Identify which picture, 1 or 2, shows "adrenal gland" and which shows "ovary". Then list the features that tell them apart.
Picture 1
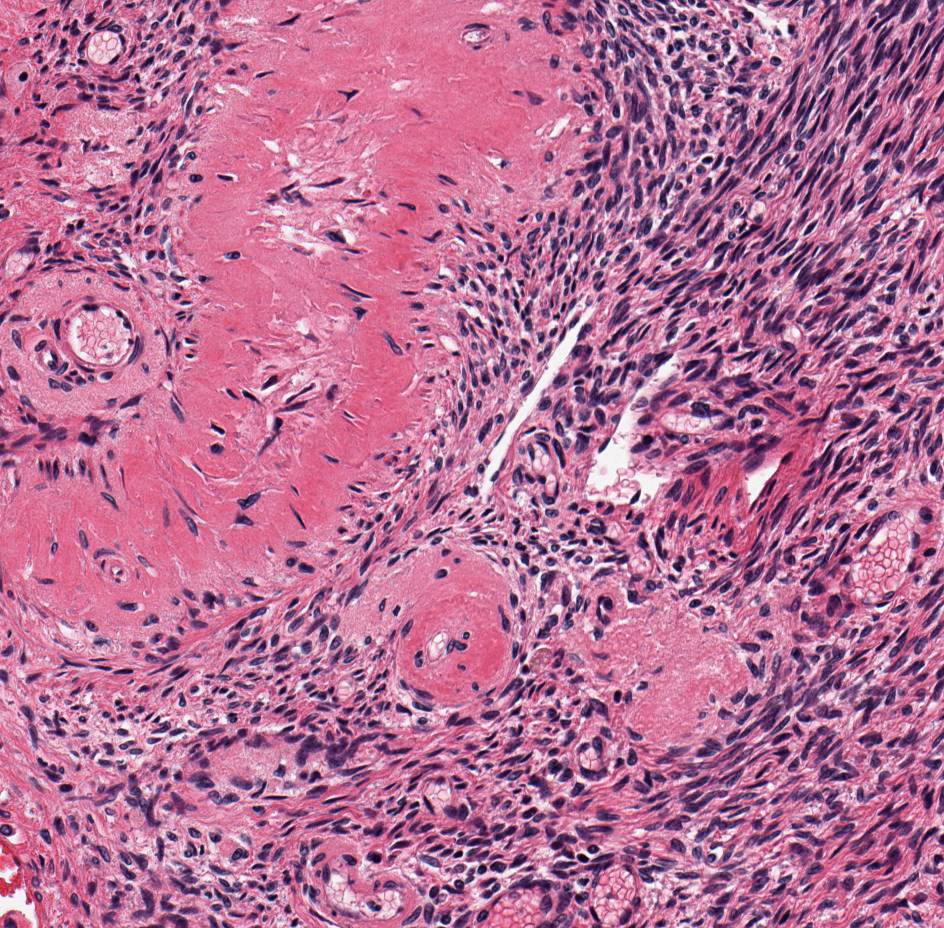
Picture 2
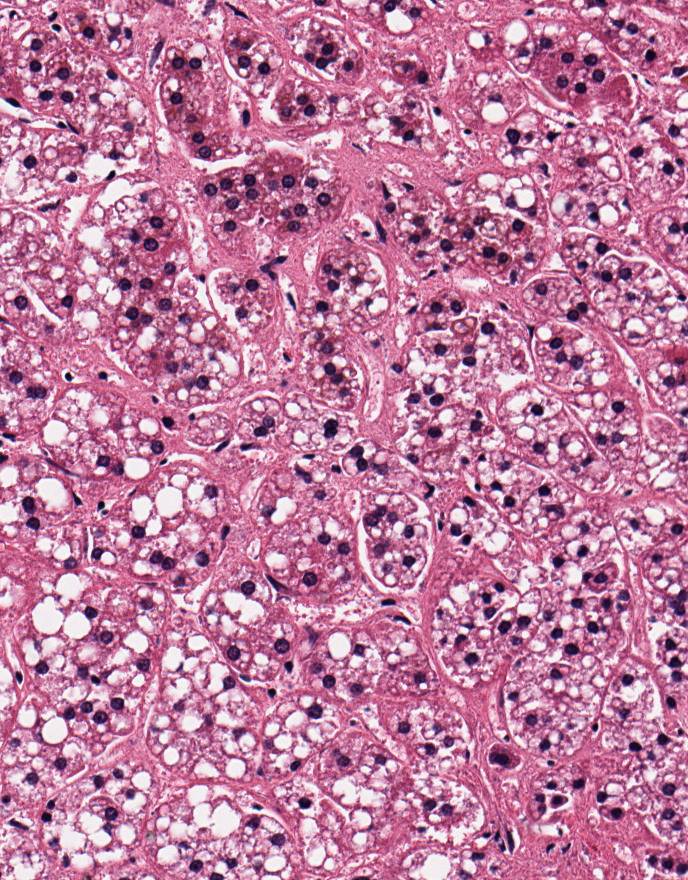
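Sorting these out, picture 1 is ovary and picture 2 is adrenal gland. In the ovary, a broad paucicellular pink zone sits upper left, with dense cellular tissue right and below. Its cells are closely packed, spindle to ovoid, with dark elongated nuclei and scant cytoplasm, and no epithelium or glands appear. In the adrenal gland, thin septa divide rounded nests, and most cells have abundant cytoplasm full of clear vacuoles of varying size, and small, round, dark nuclei.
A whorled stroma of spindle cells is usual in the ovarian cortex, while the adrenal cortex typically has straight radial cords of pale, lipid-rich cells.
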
